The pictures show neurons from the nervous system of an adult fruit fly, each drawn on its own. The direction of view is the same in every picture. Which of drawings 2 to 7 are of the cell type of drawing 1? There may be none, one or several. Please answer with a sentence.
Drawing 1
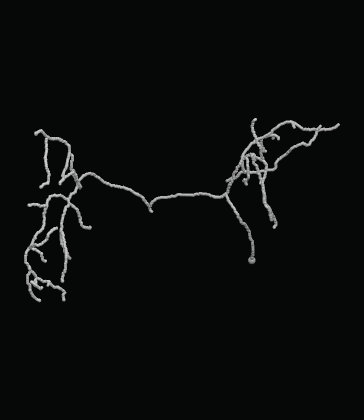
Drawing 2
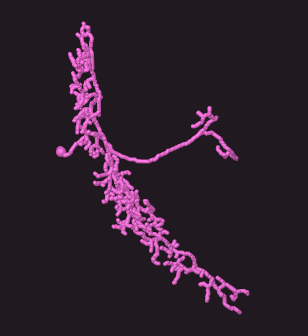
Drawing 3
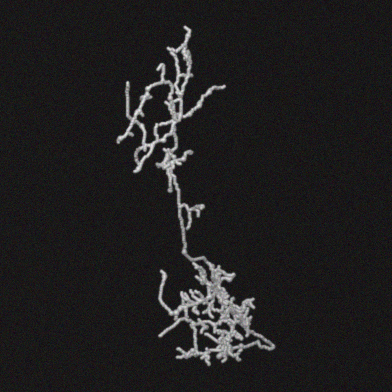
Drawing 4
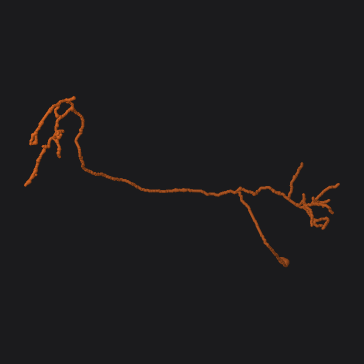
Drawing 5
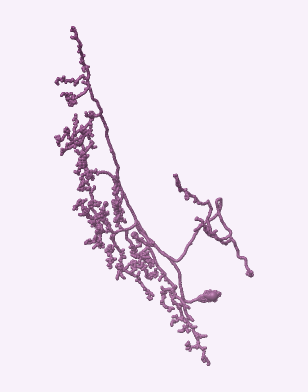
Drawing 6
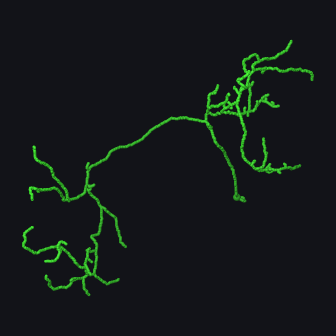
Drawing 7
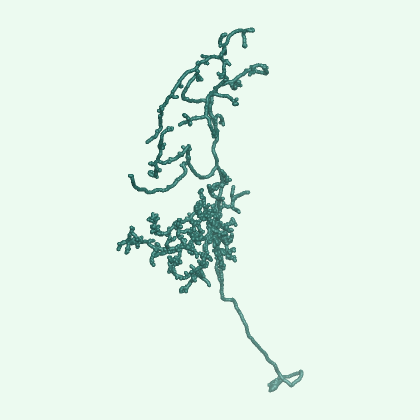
Drawing 4 and drawing 6 are of the same cell type.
